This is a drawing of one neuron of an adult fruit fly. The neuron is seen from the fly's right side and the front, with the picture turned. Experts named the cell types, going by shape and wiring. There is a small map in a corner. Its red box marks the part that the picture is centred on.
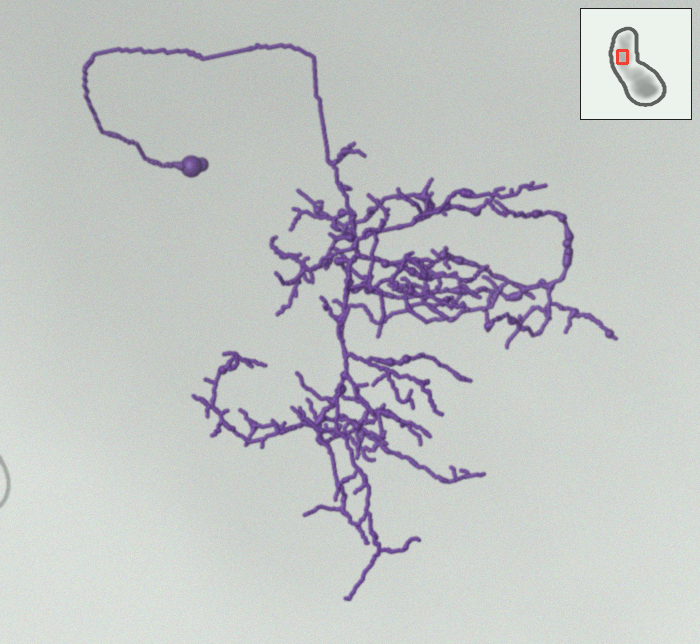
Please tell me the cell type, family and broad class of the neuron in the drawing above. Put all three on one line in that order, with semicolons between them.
IN20A.22A067; hemilineage 20A.22A; nerve-cord intrinsic neuron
